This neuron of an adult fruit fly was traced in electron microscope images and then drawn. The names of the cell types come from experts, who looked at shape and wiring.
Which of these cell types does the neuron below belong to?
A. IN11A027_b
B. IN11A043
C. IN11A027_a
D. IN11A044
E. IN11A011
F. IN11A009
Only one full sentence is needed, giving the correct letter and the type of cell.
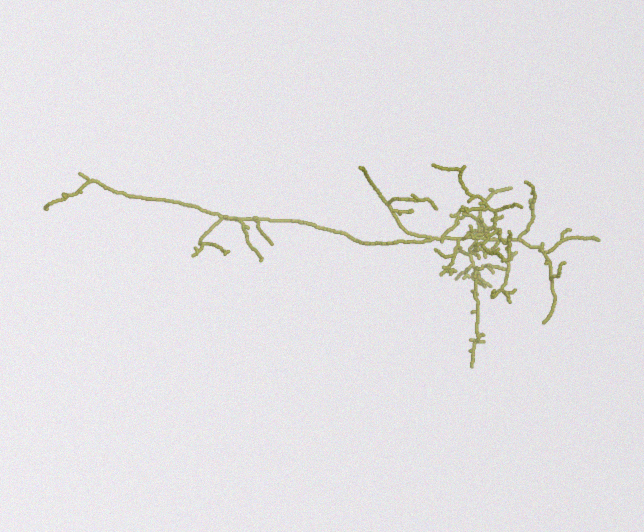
Option A is IN11A027_b, the cell type of the neuron.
